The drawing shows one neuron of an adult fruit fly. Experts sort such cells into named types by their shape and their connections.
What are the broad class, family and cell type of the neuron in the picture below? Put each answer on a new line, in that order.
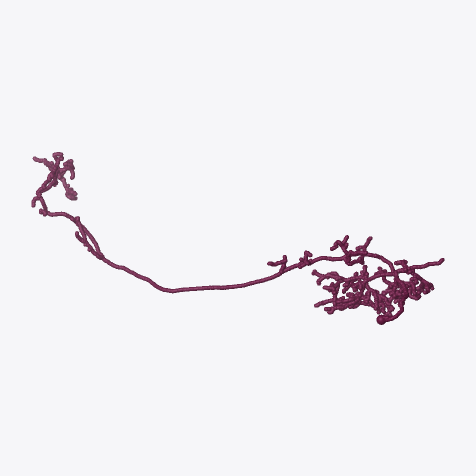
ascending neuron
hemilineage 06B
AN06B034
